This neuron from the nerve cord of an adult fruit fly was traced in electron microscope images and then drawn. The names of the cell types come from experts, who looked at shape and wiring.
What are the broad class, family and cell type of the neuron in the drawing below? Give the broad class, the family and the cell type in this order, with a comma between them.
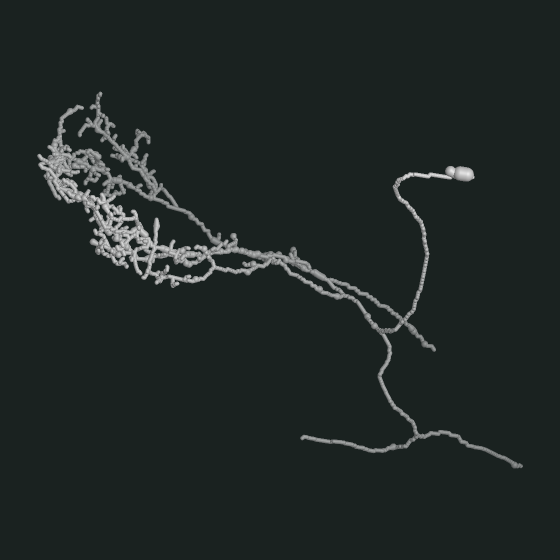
nerve-cord intrinsic neuron, hemilineage 23B, IN23B031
